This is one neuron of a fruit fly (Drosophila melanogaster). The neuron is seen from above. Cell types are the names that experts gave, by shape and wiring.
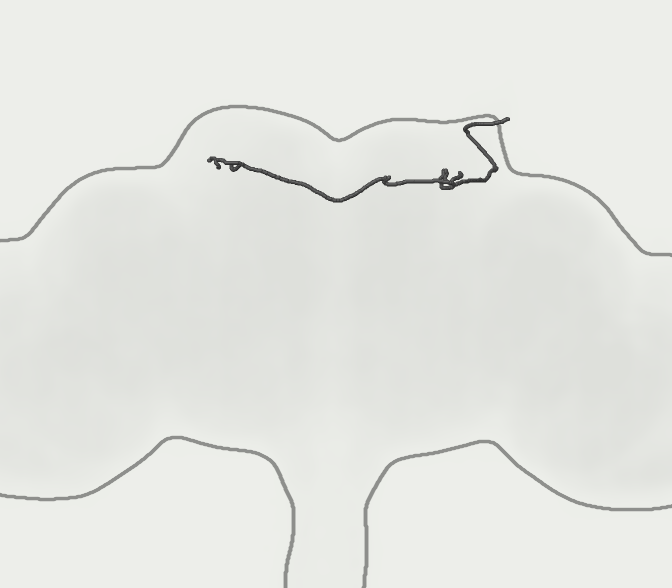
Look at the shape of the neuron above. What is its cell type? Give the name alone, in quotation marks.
"ORN_DL1"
